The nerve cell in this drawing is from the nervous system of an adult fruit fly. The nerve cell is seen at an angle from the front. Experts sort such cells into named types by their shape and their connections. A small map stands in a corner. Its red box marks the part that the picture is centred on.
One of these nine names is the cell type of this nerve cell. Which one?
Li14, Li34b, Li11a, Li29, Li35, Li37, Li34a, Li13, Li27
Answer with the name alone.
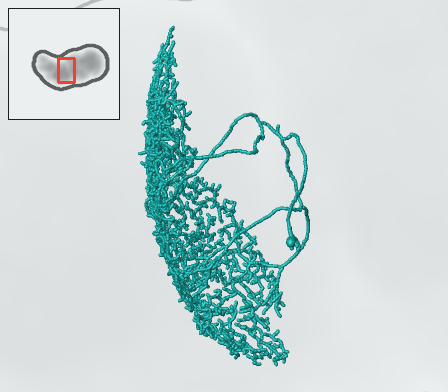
Li29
